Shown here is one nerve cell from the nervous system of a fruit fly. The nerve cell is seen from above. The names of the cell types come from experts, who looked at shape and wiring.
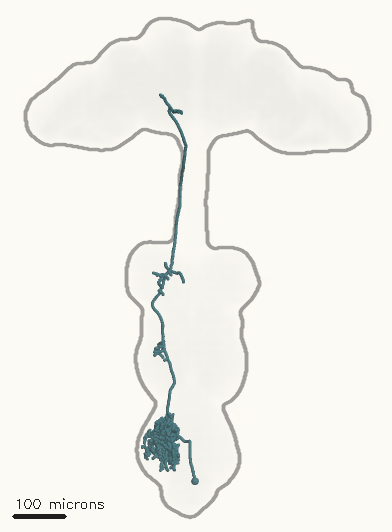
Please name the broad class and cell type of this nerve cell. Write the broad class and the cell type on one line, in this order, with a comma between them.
ascending neuron, ANXXX049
